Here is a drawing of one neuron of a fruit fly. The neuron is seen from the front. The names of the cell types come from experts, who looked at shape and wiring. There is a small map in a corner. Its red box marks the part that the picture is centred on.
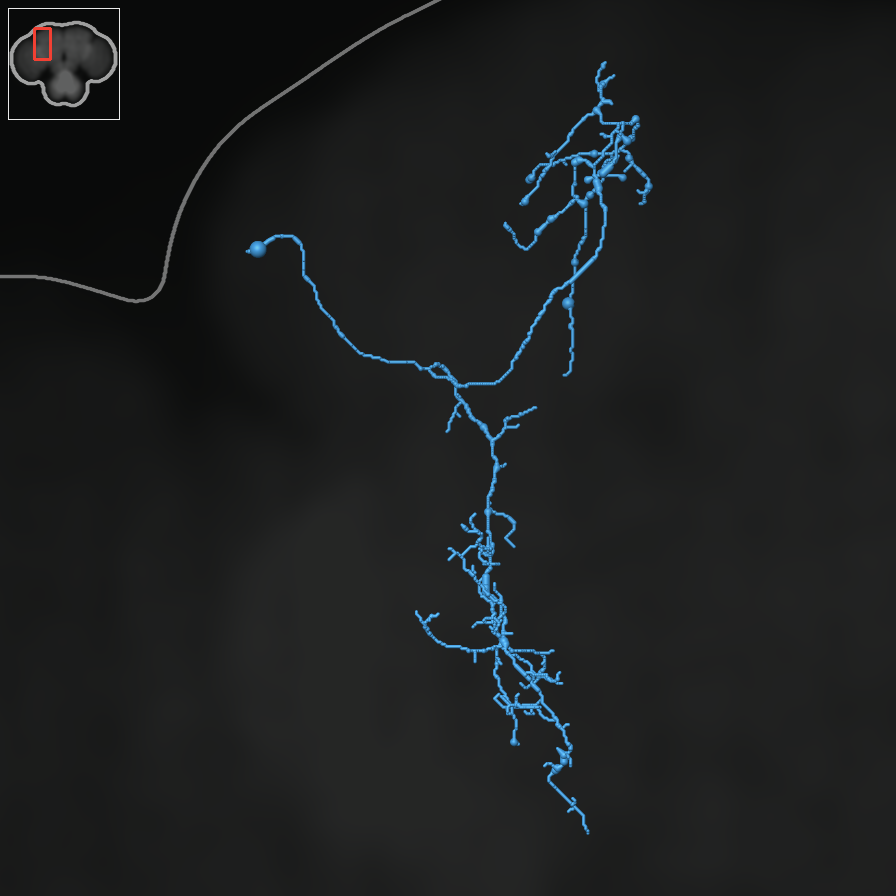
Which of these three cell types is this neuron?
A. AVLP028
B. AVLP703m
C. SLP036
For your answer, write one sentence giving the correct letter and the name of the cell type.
The cell type AVLP028, option A, is that of the neuron.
